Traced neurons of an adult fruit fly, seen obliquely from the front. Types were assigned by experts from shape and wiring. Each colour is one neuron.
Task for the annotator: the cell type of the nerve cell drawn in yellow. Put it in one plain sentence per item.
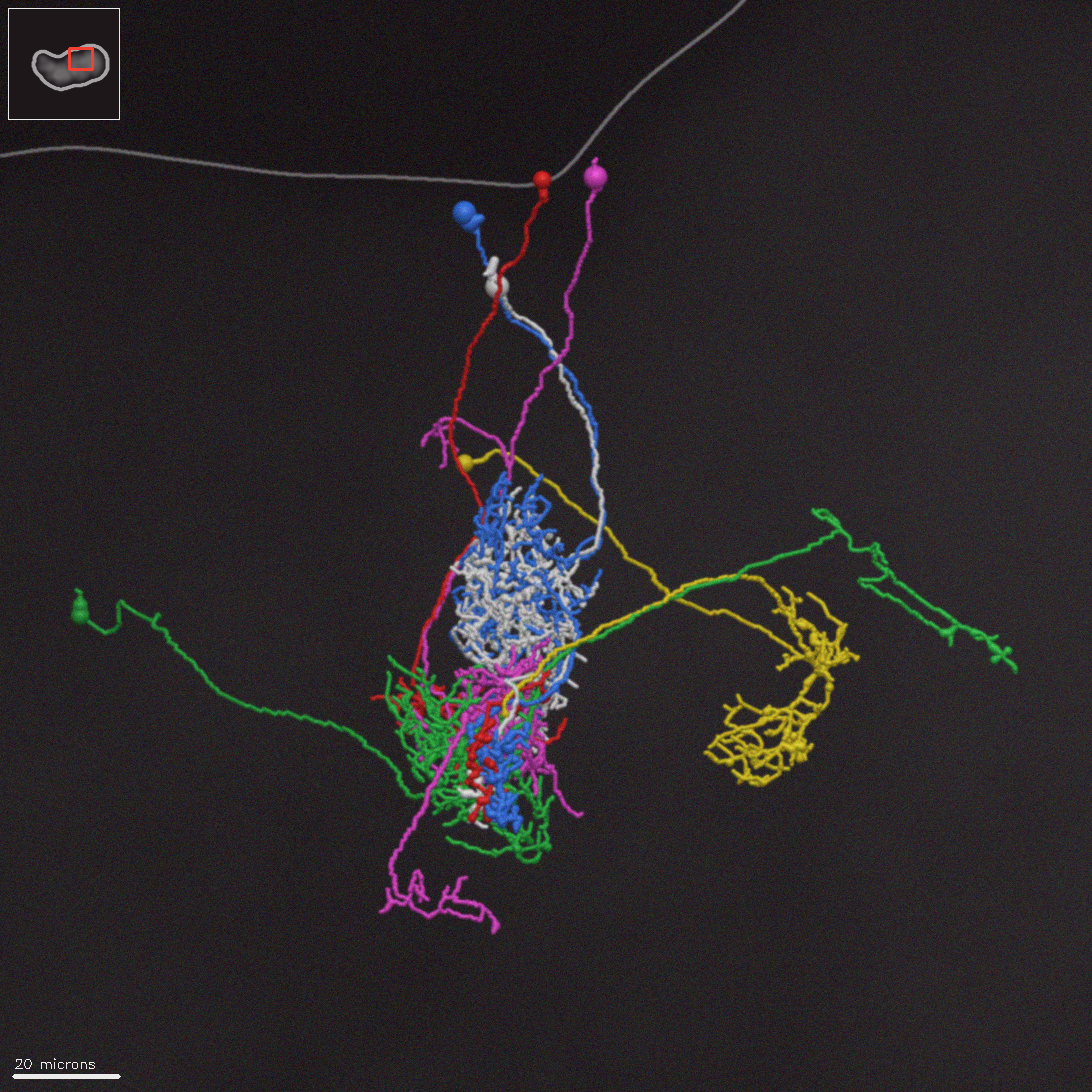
The cell type is FC3_b.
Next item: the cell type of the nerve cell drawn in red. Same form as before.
The cell type is FR2.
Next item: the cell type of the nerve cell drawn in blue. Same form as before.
The cell type is FR1.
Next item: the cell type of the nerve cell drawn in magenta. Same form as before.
The cell type is PFR_a.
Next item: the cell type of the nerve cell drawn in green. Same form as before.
The cell type is FC2B.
